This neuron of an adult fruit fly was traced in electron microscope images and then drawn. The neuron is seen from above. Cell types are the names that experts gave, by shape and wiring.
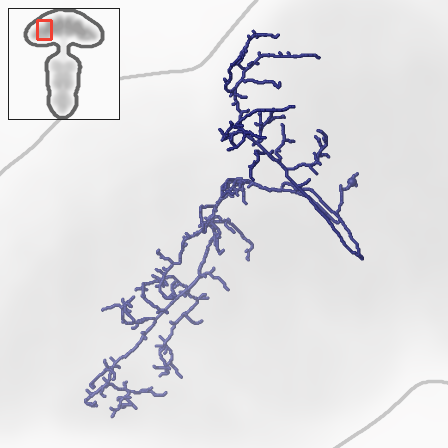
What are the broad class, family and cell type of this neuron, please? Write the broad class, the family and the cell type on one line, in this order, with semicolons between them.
visual projection neuron; MeVP; MeVP17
